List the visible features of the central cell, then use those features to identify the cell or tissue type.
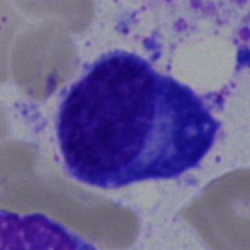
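The cell has an oval outline, somewhat pointed at its right end. Its nucleus is positioned off-centre toward the left side. The cytoplasm is deep blue, and no granules are seen in it. The cell is a plasma cell.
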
